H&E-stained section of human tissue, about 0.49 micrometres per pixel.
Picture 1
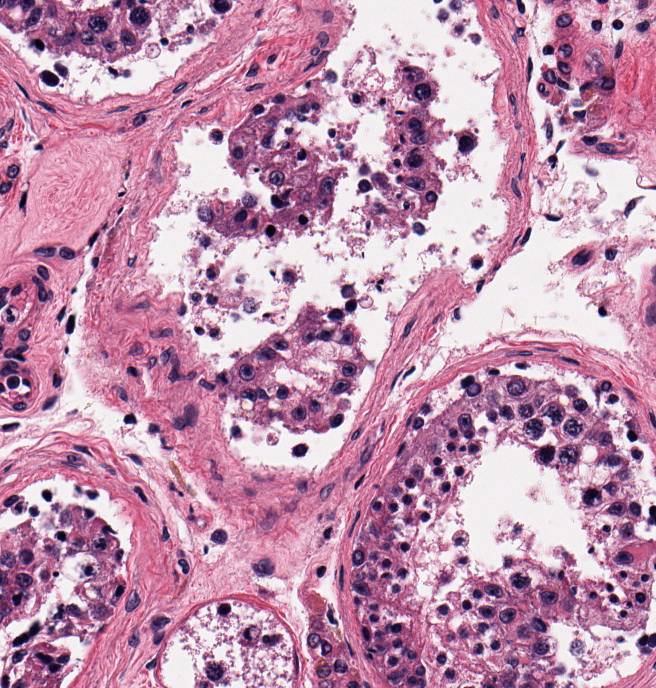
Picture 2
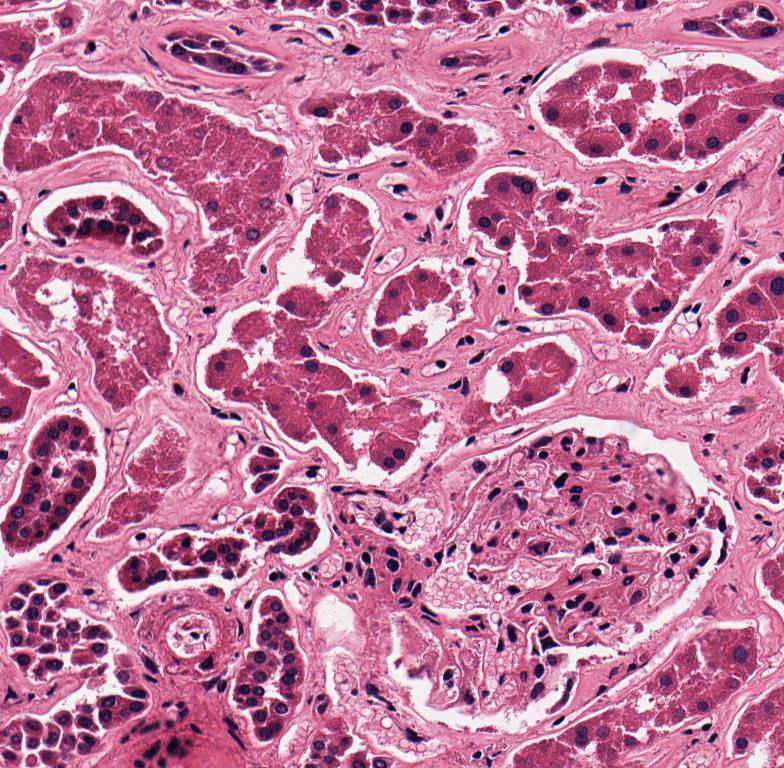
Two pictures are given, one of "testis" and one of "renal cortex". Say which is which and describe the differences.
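Two tissues are shown: testis in picture 1, renal cortex in picture 2. In the testis, the large lower-right tubule has a lining many cells deep along its wall, around a central clear lumen. In the large central tubule, by contrast, the cells form loose detached clumps scattered across a mostly empty white lumen. Many small, very dark, round nuclei lie among the larger cells. The interstitial tissue between tubules is pale pink and fibrous, with a swirled fibrous area at the upper left. The renal cortex consists mostly of rounded nests and tubules of epithelial cells separated by bands of pink fibrous stroma. Each epithelial cell has abundant, finely granular, deeply eosinophilic cytoplasm and a single small, round, dark nucleus. At the lower right, a rounded cellular tuft sits within a crescent of clear space.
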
